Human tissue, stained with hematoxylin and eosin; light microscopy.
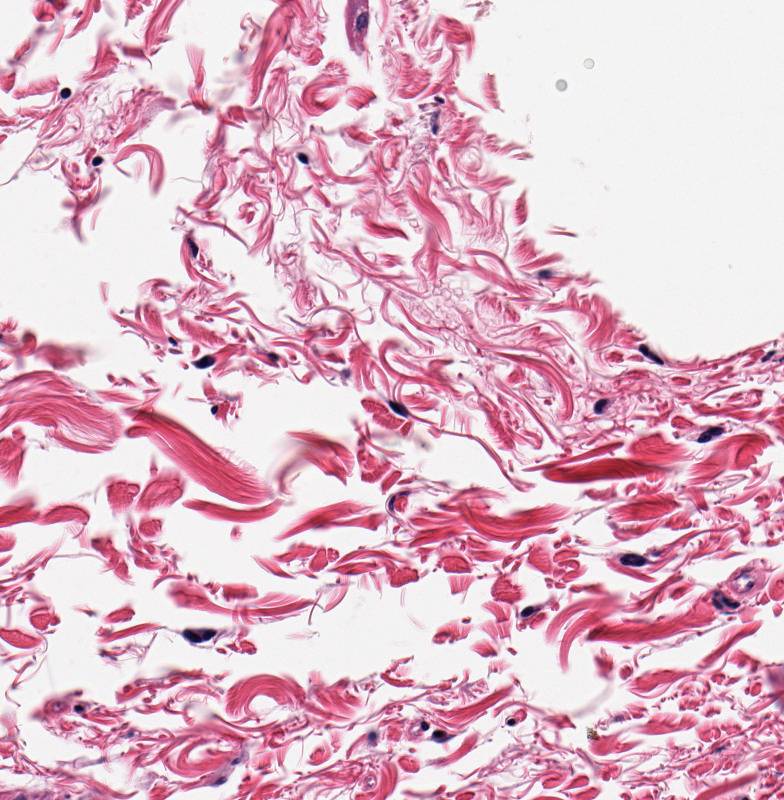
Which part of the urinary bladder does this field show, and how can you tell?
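This field is loose connective tissue. Point one: the collagen bundles are wavy, not straight, and stain bright pink. Point two: small dark fibroblast nuclei are sparse, lying singly among the bundles.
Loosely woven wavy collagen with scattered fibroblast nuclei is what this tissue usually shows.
Point three: fibres in the upper middle are thinner and more delicate than those below.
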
